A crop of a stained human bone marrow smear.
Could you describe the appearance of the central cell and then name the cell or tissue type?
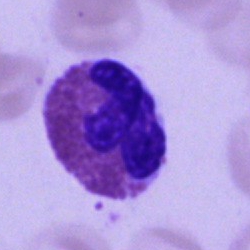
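Nucleus: several connected lobes, lying toward the right side of the cell. Cytoplasm: plentiful, pinkish-purple, packed with granules. Cell: eosinophil.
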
